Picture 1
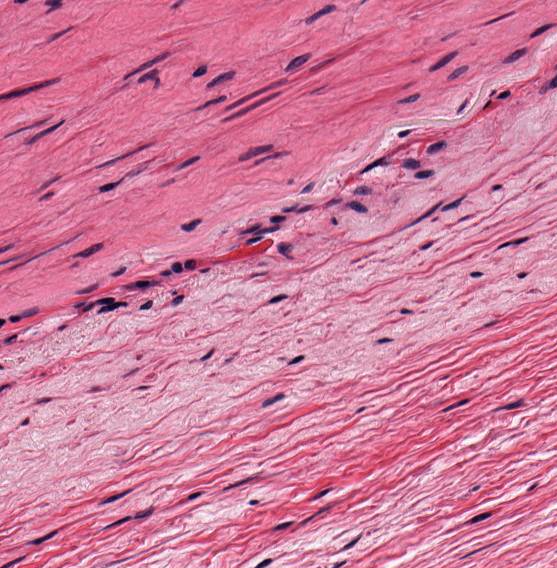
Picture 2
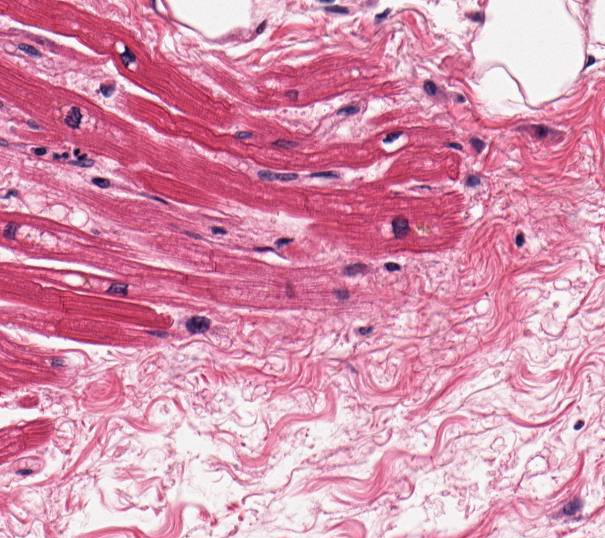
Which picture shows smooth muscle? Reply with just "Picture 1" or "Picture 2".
Picture 1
